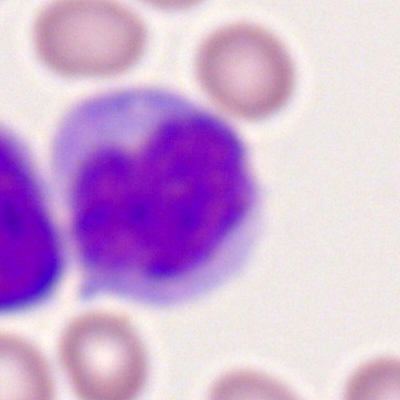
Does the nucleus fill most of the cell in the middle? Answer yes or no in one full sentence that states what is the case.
Yes, scant cytoplasm surrounds the nucleus of this cell.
